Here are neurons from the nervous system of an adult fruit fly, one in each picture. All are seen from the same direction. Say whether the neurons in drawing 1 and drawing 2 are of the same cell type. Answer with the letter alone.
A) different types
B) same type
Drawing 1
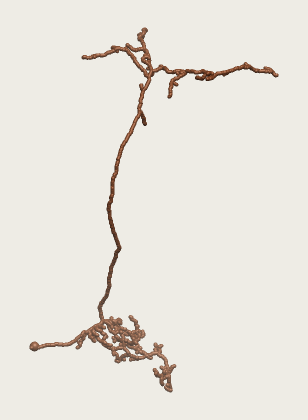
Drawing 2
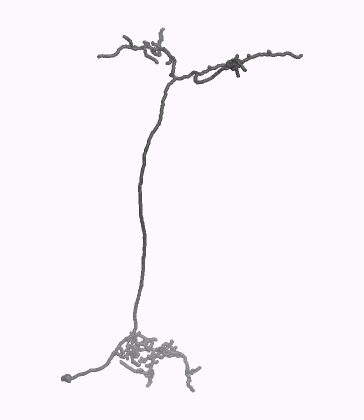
A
